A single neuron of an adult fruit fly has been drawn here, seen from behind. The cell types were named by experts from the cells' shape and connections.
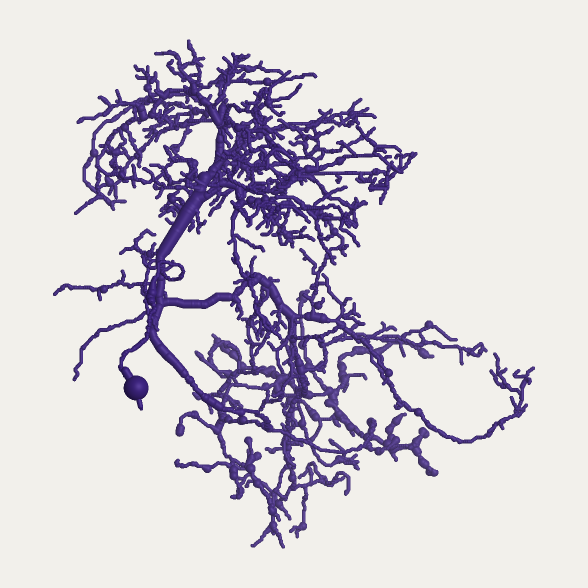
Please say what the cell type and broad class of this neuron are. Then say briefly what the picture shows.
Its cell type is CB0431. It is a central-brain intrinsic neuron. More than a hundred branch ends can be seen. In this view it is about as wide as it is tall.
